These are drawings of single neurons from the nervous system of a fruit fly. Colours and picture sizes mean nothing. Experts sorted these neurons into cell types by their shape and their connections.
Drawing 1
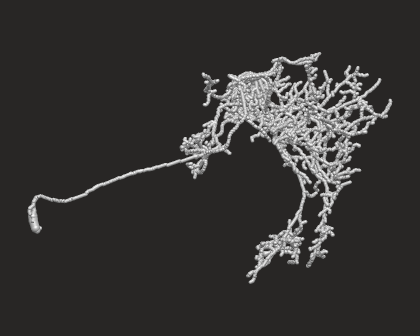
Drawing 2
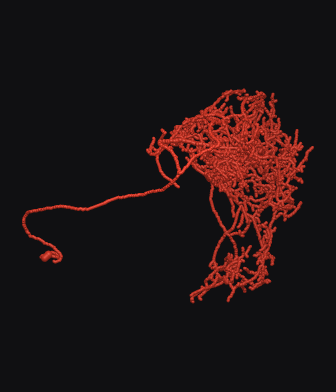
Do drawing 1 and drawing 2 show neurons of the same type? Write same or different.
same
